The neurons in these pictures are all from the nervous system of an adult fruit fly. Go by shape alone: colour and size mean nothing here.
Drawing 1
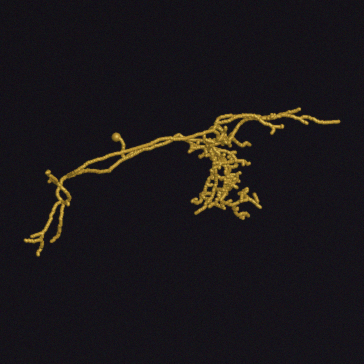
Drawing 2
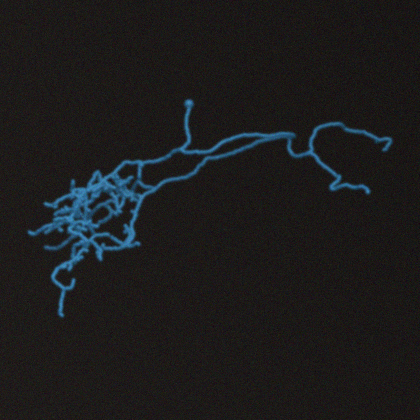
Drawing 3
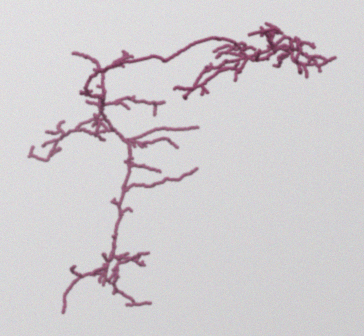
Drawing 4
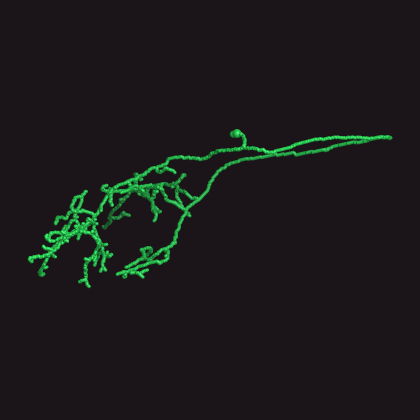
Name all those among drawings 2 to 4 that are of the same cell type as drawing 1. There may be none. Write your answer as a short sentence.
Drawing 2 and drawing 4 are of the same cell type.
